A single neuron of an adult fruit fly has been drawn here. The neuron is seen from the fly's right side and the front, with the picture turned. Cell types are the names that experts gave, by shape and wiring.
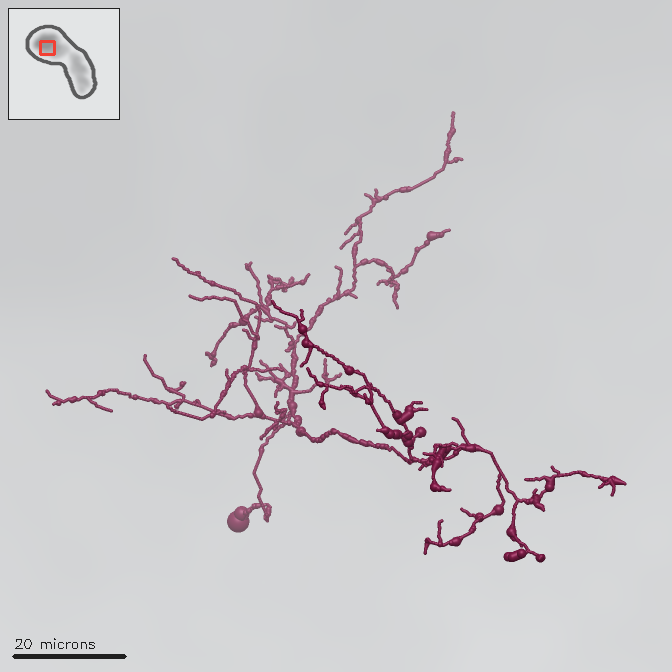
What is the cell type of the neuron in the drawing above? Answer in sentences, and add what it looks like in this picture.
Its cell type is PS286. Its broad class is central-brain intrinsic neuron. By the scale bar it is about 110 microns wide in this view. The picture shows dozens of branch ends.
